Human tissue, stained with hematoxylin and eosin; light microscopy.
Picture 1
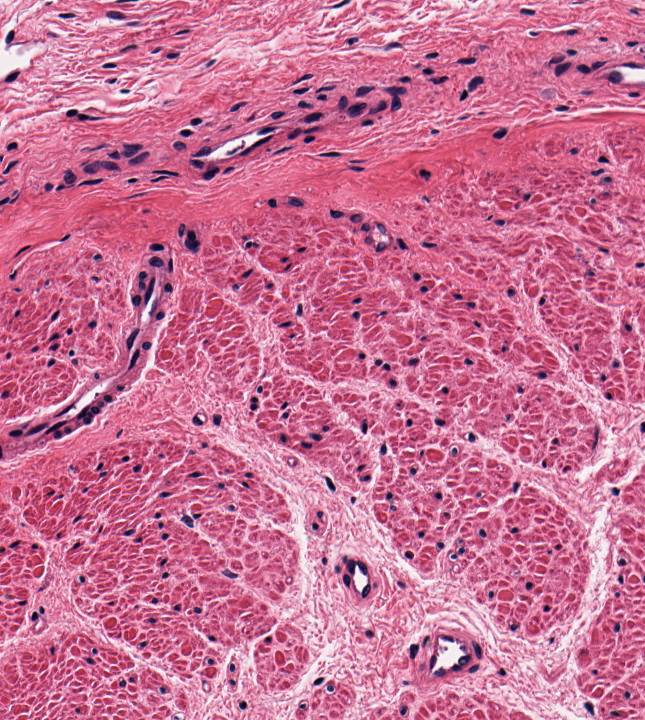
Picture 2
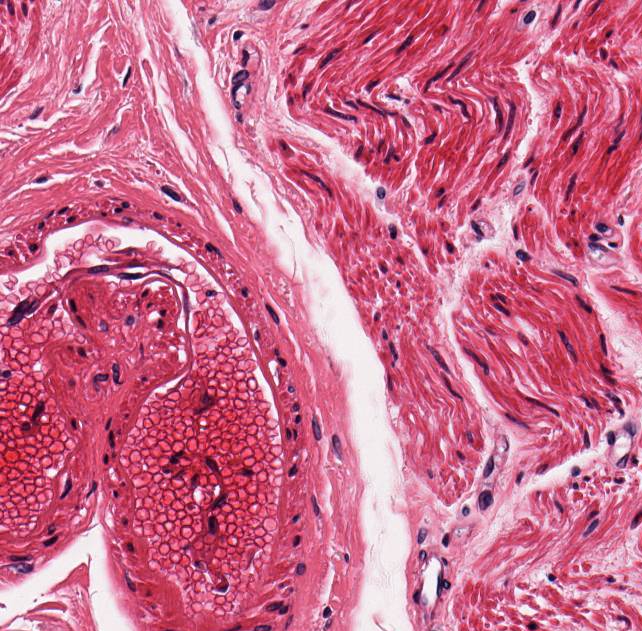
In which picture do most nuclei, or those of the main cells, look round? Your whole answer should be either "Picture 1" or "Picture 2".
Picture 1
